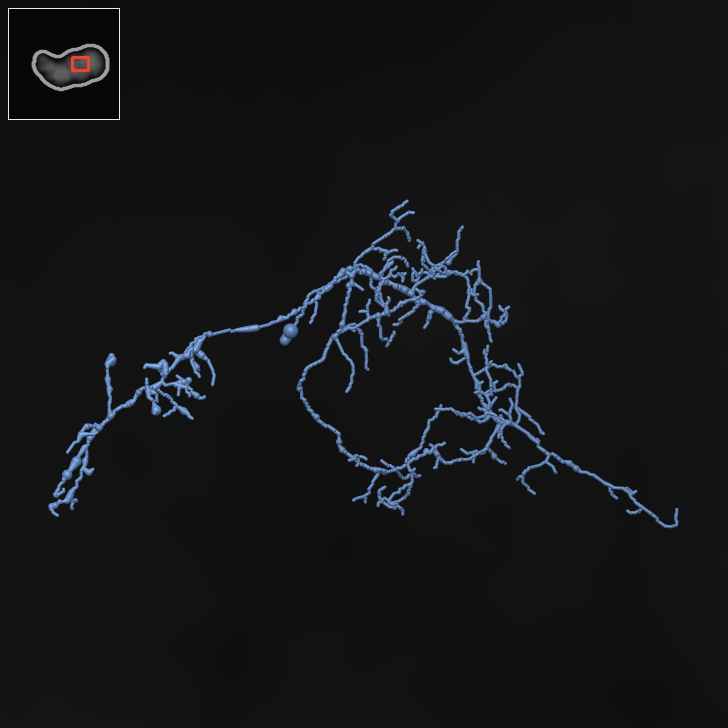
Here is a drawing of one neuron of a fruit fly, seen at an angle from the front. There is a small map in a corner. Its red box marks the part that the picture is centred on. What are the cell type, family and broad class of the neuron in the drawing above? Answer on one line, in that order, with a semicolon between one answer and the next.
PS282; hemilineage DM6_posterior; central-brain intrinsic neuron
